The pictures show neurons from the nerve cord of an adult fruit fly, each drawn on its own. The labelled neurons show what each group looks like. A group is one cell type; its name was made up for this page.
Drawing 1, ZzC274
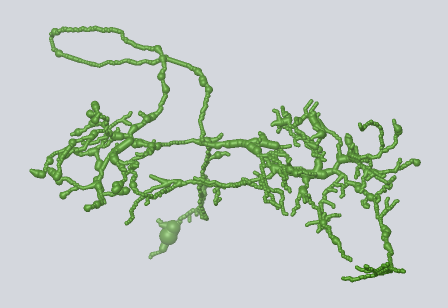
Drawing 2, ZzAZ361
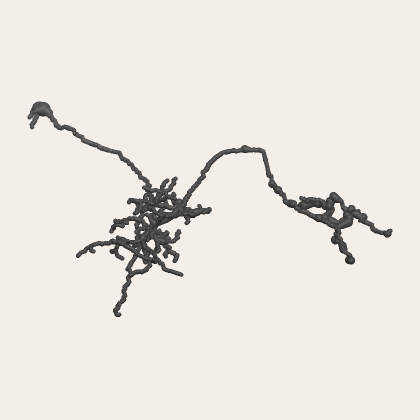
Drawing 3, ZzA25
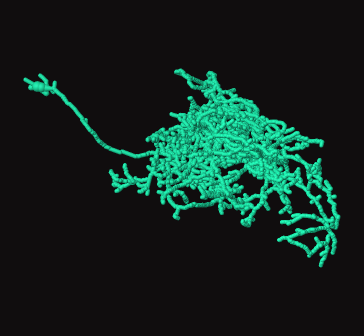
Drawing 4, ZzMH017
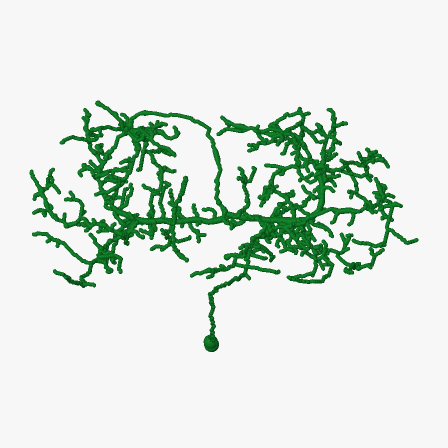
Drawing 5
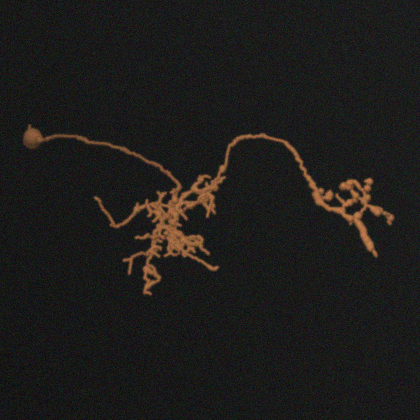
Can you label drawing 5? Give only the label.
ZzAZ361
